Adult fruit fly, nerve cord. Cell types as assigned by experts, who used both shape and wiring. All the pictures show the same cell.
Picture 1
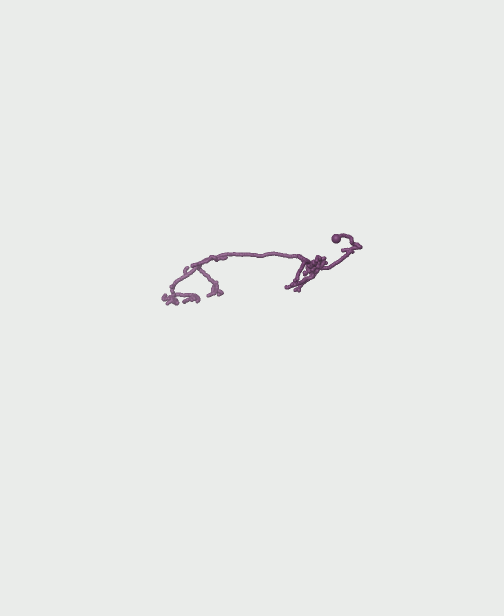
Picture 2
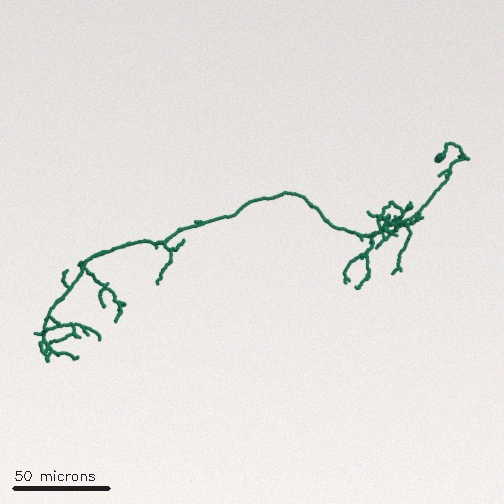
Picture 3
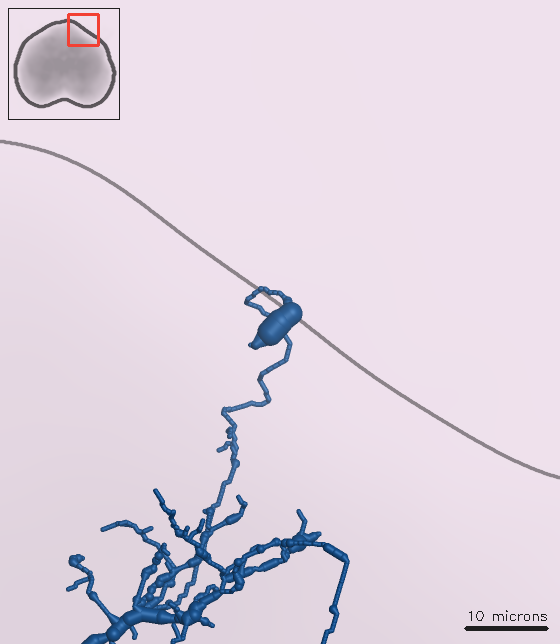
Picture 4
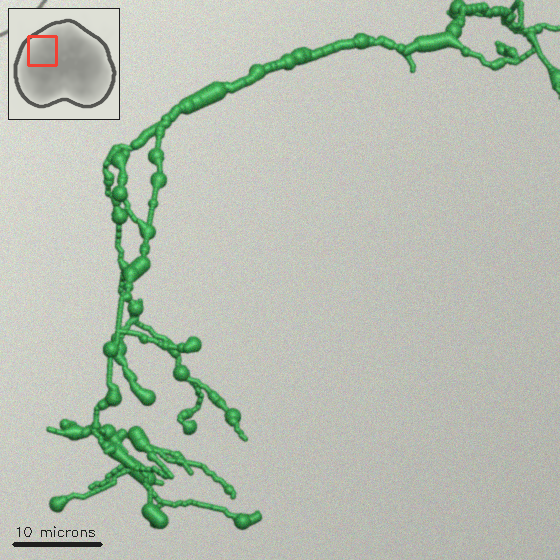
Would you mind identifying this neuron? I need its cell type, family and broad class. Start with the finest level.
IN18B052; hemilineage 18B; nerve-cord intrinsic neuron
